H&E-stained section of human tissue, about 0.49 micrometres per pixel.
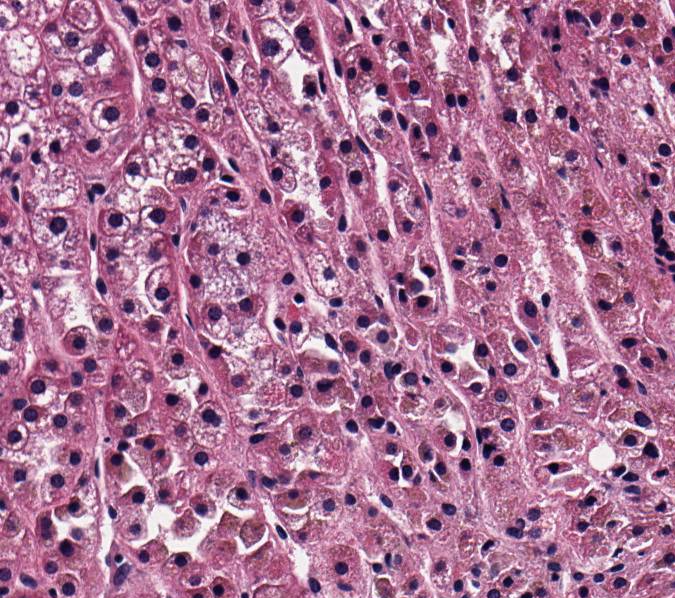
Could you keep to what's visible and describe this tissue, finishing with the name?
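Left and upper left, cells have pale, finely vacuolated, foamy cytoplasm; toward the right it's more compact, pink and granular, with few vacuoles. Lower and right, many carry fine golden-brown cytoplasmic pigment. Most large cells have one round, central, dark nucleus. It's adrenal gland.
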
